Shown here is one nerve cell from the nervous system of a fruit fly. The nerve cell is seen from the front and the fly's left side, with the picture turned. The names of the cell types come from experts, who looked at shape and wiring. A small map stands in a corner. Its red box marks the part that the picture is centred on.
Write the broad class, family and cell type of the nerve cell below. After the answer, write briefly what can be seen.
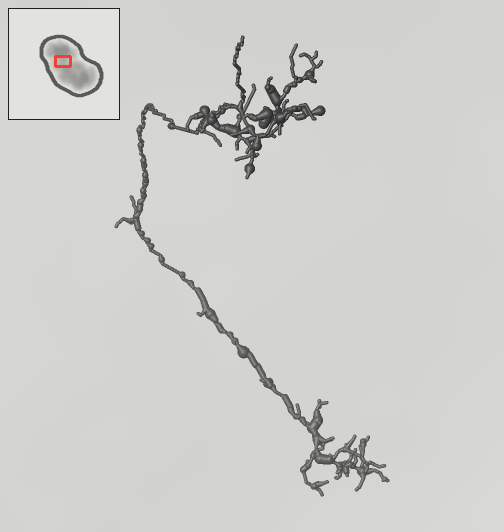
This is an optic-lobe intrinsic neuron. The family is Tm. The cell type is Tm5Y. The drawing shows no cell body. The picture shows dozens of branch ends.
